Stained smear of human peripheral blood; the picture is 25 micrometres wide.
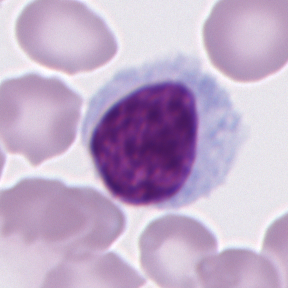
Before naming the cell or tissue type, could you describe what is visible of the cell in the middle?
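Unlobed, the nucleus forms a single rounded mass with no visible nucleoli. Pale blue cytoplasm shows no distinct granules. Pictured is a hairy cell.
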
